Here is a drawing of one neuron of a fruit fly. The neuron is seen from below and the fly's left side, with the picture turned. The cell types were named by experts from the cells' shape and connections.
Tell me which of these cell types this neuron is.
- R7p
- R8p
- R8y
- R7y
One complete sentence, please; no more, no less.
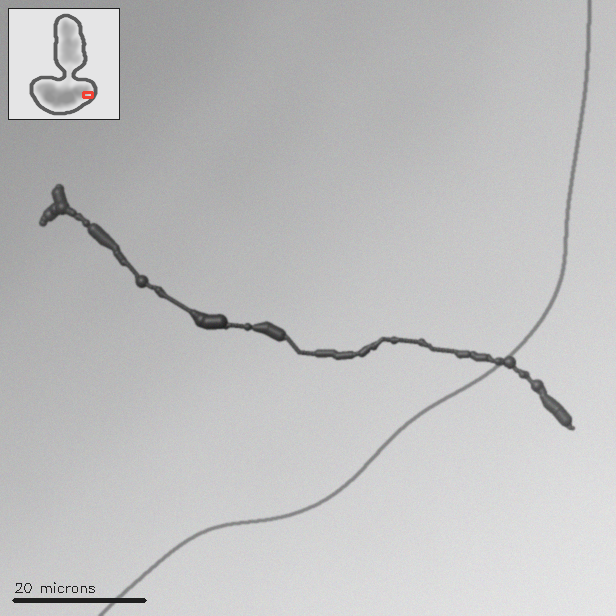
The cell type to which this neuron belongs is R7p.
